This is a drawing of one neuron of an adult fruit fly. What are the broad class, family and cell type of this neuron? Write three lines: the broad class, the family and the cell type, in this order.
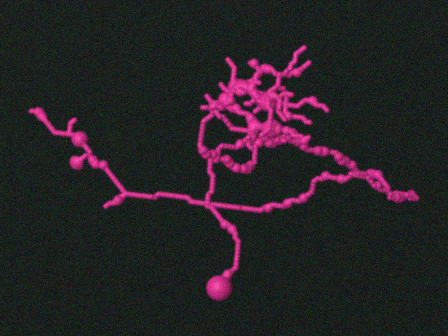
visual projection neuron
LC
LC30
